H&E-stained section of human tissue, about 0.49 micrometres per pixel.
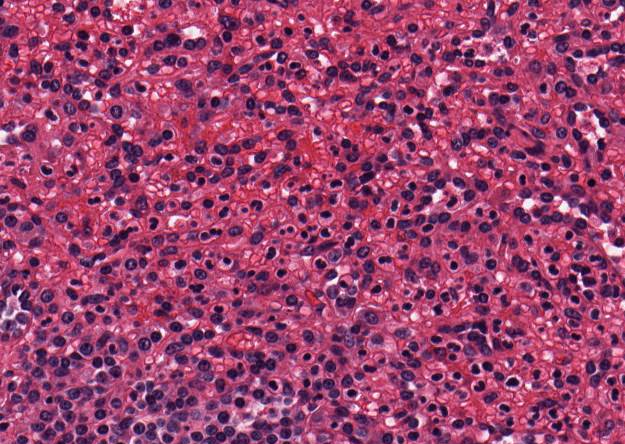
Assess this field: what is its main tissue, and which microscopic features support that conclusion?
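The field shows red pulp of the spleen. The deciding feature is the bright pink-red material lying between the cells throughout, heaviest in the upper centre.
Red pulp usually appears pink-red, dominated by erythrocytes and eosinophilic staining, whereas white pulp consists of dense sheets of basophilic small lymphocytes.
The nuclei, mostly round to oval, dark and fairly uniform in size, are spaced apart by rims of cytoplasm rather than packed in contact. The cells form one continuous sheet, with no glands, follicles or other organised units anywhere.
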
